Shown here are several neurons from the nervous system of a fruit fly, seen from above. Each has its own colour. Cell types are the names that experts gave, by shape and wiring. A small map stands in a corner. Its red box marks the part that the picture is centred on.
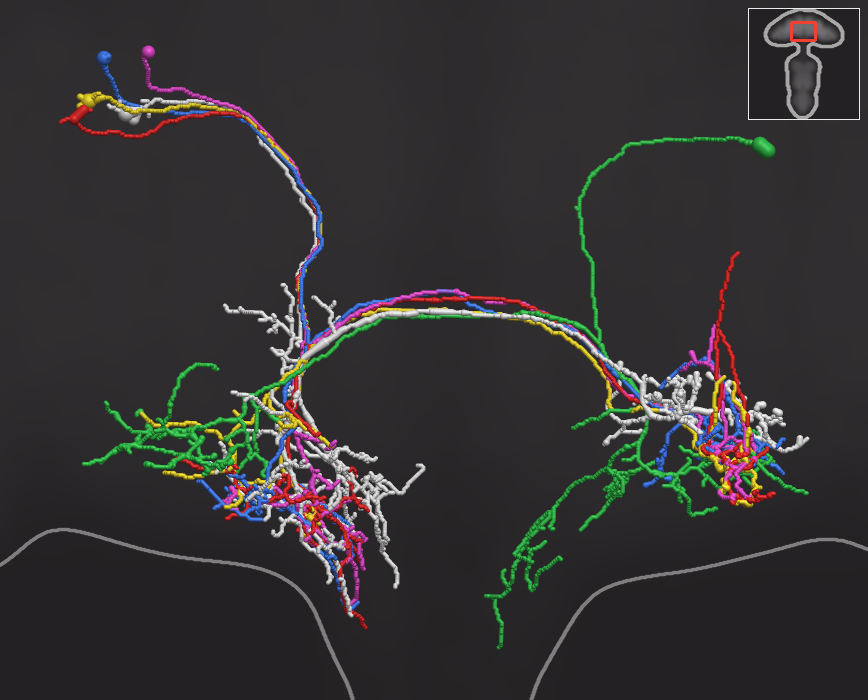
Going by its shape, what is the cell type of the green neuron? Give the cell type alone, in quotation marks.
"GNG442"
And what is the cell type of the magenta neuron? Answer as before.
"GNG625"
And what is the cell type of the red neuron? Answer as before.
"GNG615"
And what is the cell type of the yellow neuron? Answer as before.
"GNG616"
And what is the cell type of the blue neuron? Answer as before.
"GNG624"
